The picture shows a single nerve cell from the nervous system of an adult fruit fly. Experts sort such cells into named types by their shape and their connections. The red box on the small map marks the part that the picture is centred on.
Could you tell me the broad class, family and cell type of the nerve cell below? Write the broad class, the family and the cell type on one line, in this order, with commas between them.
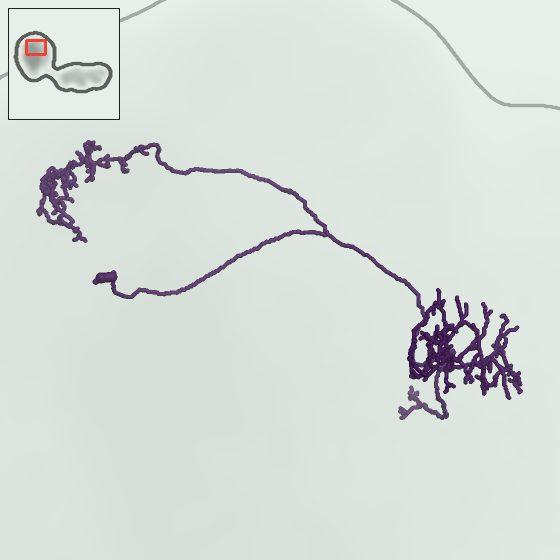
visual projection neuron, hemilineage AOTUv2, LT52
